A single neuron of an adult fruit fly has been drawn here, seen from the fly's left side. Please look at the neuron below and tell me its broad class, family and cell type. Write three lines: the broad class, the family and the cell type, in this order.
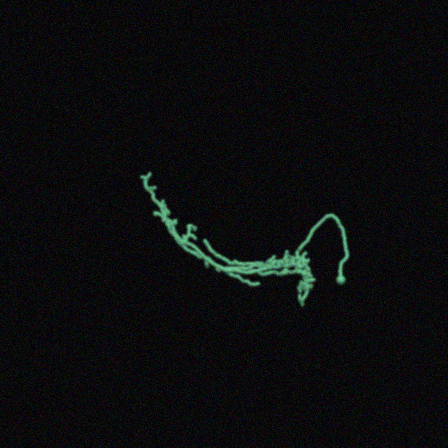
central-brain intrinsic neuron
hemilineage DM5_ventral
CB2037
